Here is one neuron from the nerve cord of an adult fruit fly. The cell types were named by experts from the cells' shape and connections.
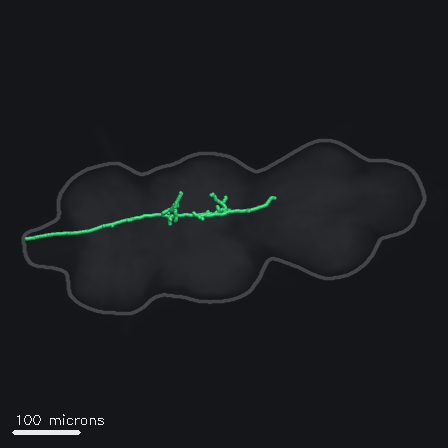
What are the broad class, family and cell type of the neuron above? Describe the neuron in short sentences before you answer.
The drawing shows no cell body. From left to right in the picture it spans about 400 microns. It is a descending neuron. Its family is hemilineage LB12. The cell type is DNg82.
